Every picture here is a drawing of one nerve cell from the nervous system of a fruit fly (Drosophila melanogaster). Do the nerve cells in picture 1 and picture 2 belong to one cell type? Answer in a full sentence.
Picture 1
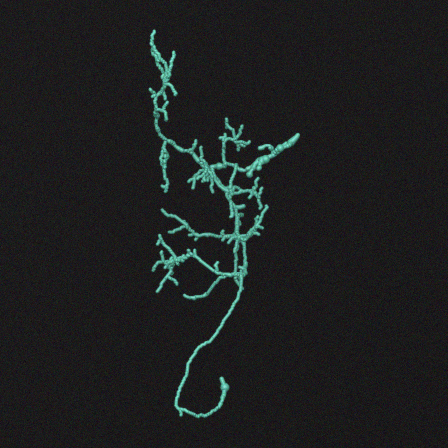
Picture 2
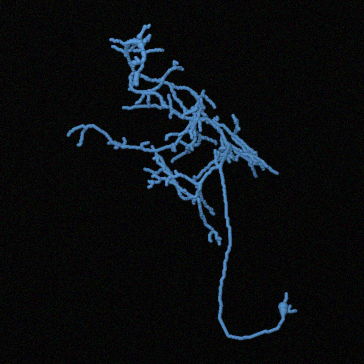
They are of the same cell type.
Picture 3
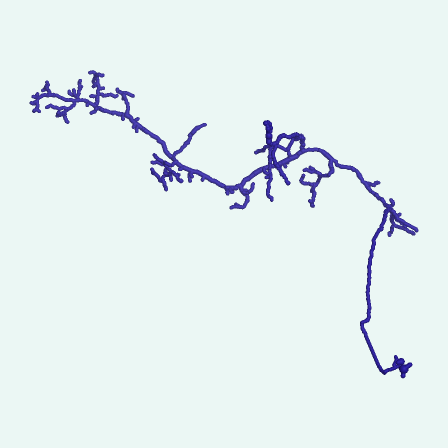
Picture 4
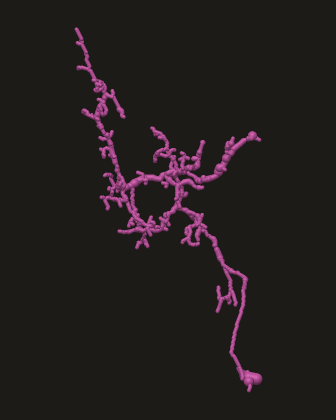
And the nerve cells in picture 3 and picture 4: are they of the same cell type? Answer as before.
They are of the same cell type.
